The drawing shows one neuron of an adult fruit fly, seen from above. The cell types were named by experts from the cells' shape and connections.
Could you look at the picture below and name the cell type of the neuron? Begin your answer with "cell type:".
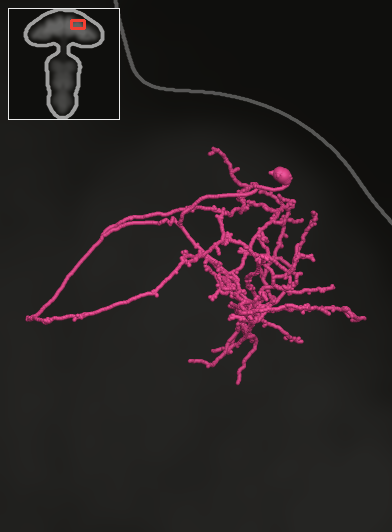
cell type: CB3287b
